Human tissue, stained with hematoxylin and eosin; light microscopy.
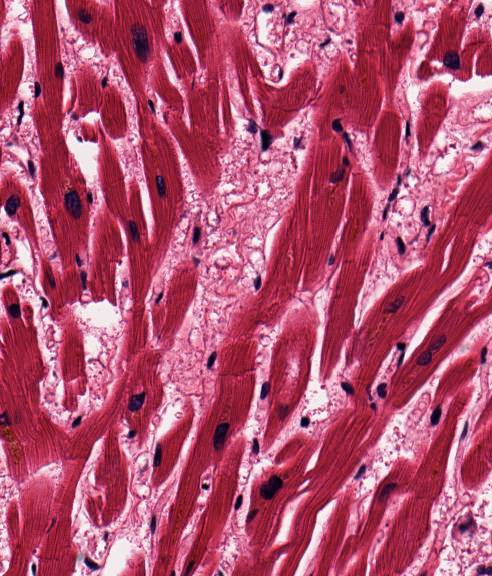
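Left ventricle of the heart. Notice how the muscle fibres branch and join neighbouring fibres. Their cytoplasm is deeply eosinophilic, pink-red, and shows fine striations. In the loose tissue between the fibres lie small, dark, spindle-shaped nuclei.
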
